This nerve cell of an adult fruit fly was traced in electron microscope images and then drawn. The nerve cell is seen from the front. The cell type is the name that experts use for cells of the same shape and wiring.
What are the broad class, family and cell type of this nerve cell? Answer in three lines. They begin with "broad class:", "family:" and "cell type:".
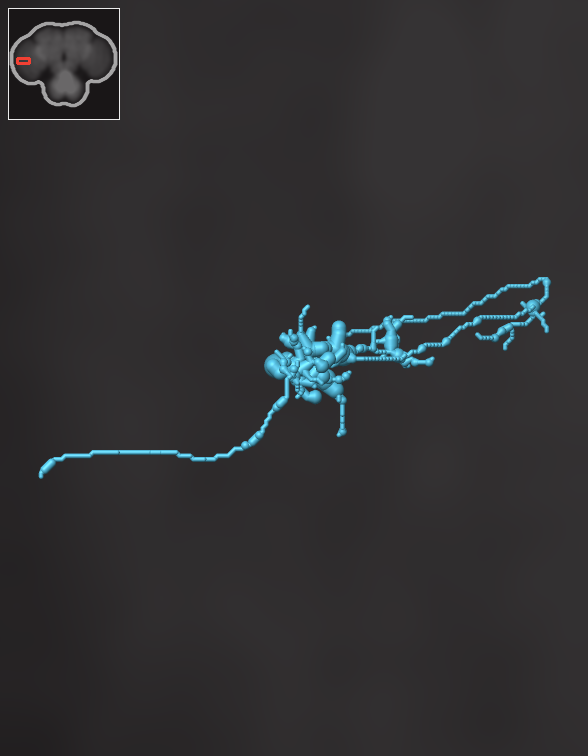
broad class: optic-lobe intrinsic neuron
family: C
cell type: C3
